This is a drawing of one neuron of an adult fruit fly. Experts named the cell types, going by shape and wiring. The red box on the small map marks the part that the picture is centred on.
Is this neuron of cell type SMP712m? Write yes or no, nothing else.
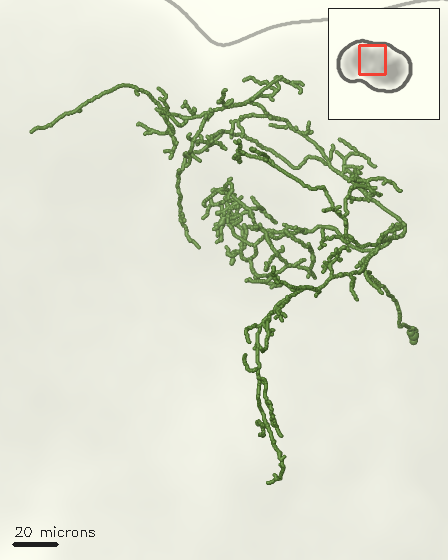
yes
